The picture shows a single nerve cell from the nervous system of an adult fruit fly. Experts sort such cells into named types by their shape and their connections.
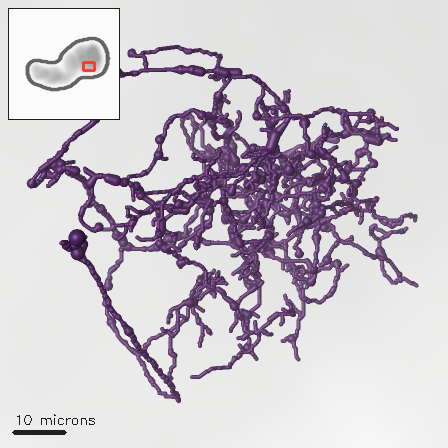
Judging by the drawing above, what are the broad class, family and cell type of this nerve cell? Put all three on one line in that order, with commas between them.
central-brain intrinsic neuron, hemilineage MD3, GNG350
